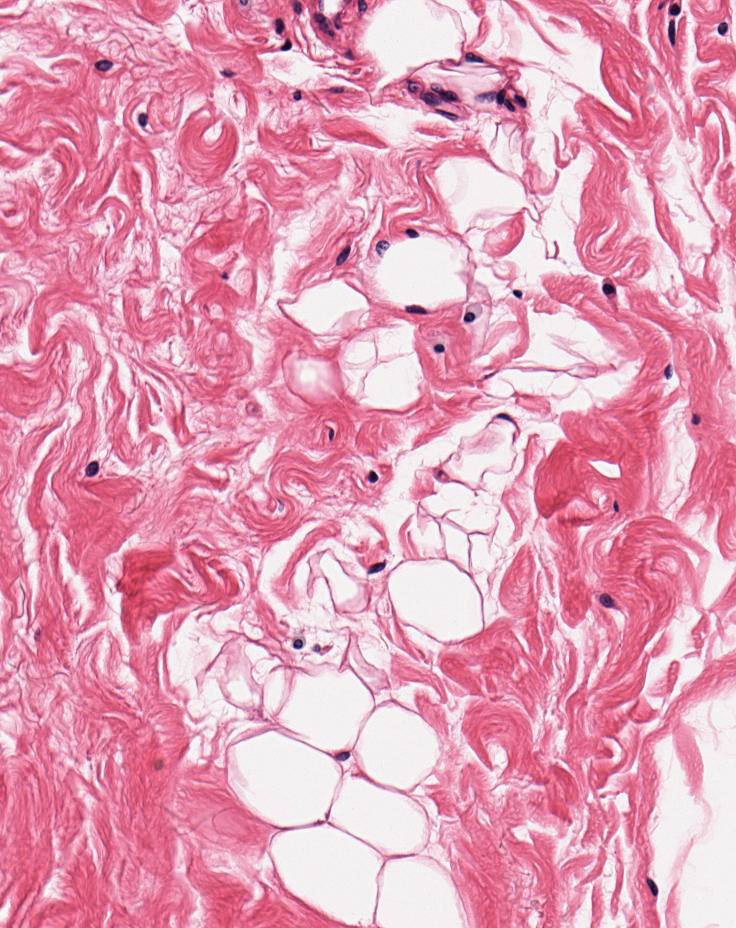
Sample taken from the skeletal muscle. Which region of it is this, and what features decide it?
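Dense connective tissue makes up this field. Point one: thick, wavy, pink collagen bundles fill most of it and run in many different directions.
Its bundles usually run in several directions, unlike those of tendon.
Point two: small, dark, elongated fibroblast nuclei lie sparsely between the bundles.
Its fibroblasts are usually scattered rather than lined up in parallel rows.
Point three: a group of adipocytes, large clear spaces outlined by thin membranes, sits in the lower centre.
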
